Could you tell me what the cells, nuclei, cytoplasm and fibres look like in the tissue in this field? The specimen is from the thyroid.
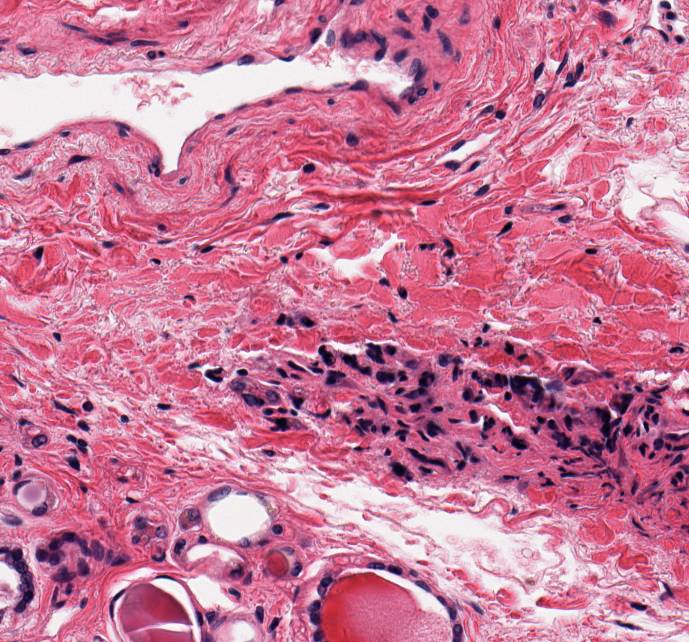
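Dense pink collagen bundles occupy most of the field. In the upper part, the collagen fibres form wavy bands running roughly horizontally. Along the bottom edge lie small round tubular structures, each lined by a single layer of cuboidal cells. Fat cells are absent from the field.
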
